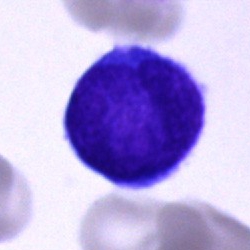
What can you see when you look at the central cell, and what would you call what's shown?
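Almost the whole cell is filled by the nucleus. Its chromatin is dense and stains dark blue-purple. Neither nucleoli nor granules are visible. The cell is a blast.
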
